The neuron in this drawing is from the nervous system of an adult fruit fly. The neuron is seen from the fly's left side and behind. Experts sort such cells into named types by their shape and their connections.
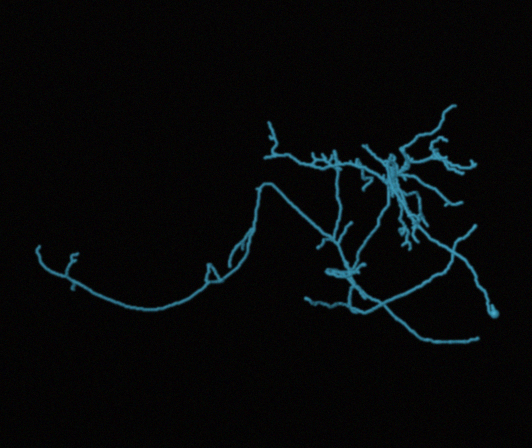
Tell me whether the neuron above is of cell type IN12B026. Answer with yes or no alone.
no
